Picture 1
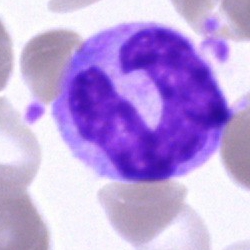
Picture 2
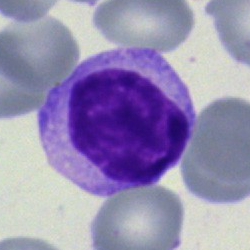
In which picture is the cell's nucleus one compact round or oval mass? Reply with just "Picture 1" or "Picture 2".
Picture 2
